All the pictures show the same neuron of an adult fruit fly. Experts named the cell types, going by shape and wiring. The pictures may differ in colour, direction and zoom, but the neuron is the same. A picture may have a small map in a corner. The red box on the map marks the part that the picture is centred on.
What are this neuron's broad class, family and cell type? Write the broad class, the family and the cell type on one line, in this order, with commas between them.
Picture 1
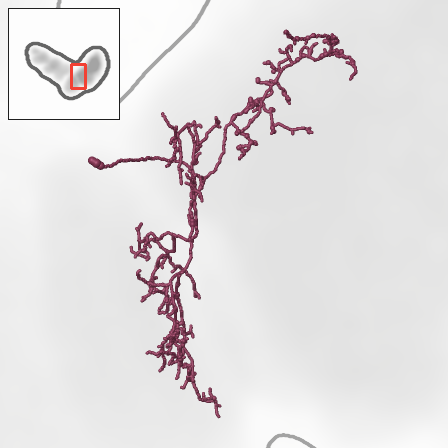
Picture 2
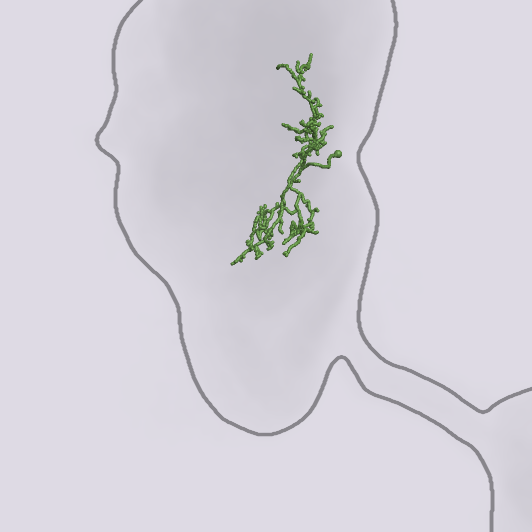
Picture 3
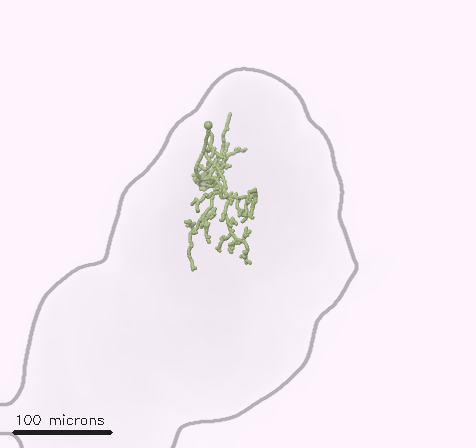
visual projection neuron, hemilineage VPNp&v1_posterior, LoVP16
